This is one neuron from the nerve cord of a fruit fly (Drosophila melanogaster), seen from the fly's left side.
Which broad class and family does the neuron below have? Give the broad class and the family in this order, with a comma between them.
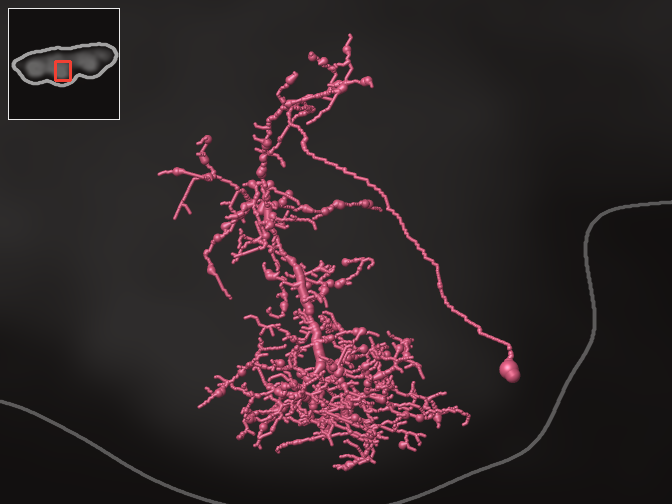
nerve-cord intrinsic neuron, hemilineage 12B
